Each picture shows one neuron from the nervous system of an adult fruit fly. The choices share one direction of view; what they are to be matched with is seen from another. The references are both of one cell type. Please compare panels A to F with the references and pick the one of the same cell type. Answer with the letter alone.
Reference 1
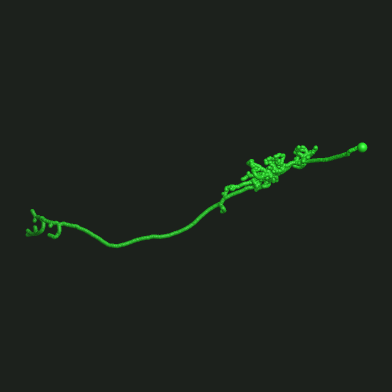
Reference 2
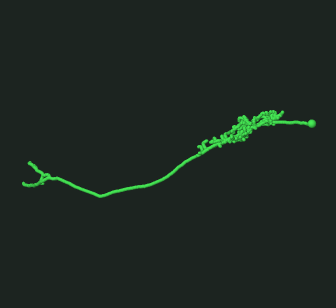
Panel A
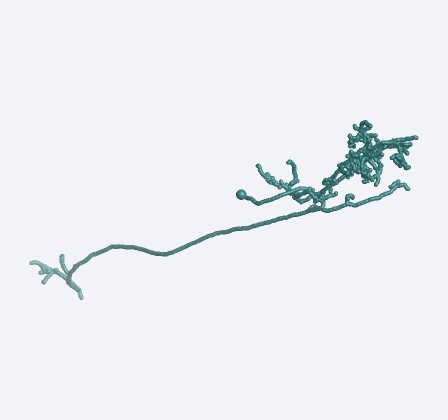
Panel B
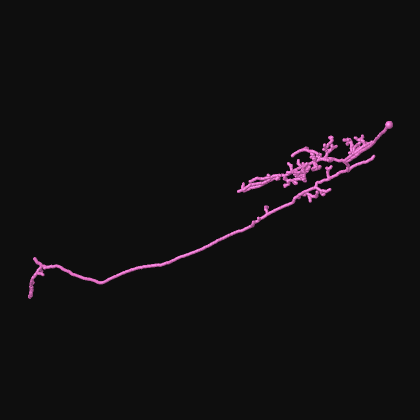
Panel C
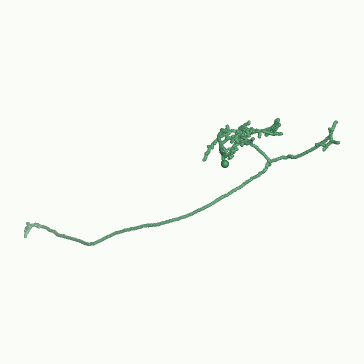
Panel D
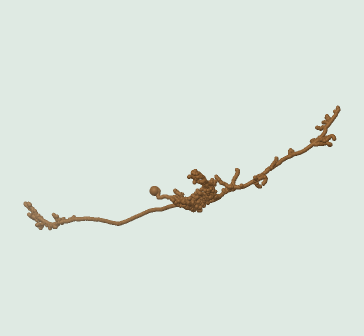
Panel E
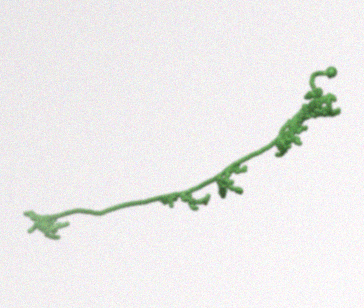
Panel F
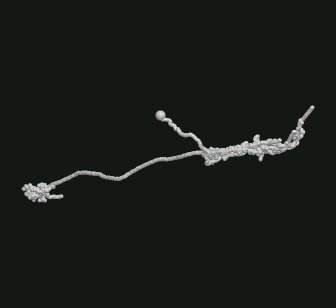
B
